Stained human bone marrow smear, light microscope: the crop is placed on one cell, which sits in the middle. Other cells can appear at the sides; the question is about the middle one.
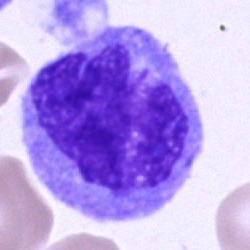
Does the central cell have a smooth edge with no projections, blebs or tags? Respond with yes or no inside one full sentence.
Yes, there is a smooth outline around the cell, free of projections.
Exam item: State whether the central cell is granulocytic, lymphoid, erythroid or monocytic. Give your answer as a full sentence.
Within the monocytic lineage lies the cell at the center of the crop.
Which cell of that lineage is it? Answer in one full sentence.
In the middle of this smear crop is a monocyte.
